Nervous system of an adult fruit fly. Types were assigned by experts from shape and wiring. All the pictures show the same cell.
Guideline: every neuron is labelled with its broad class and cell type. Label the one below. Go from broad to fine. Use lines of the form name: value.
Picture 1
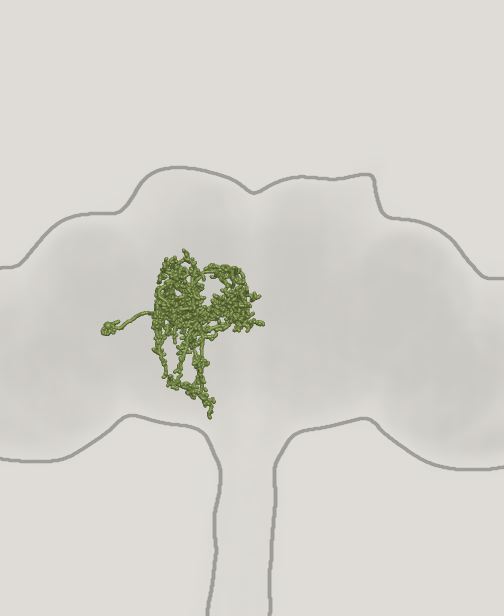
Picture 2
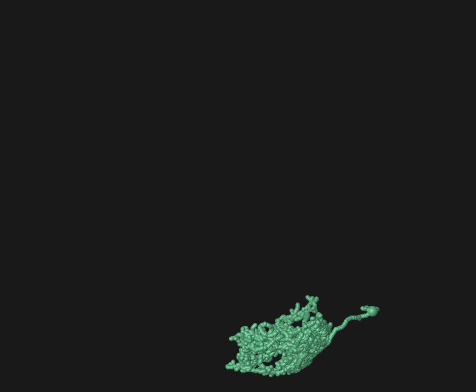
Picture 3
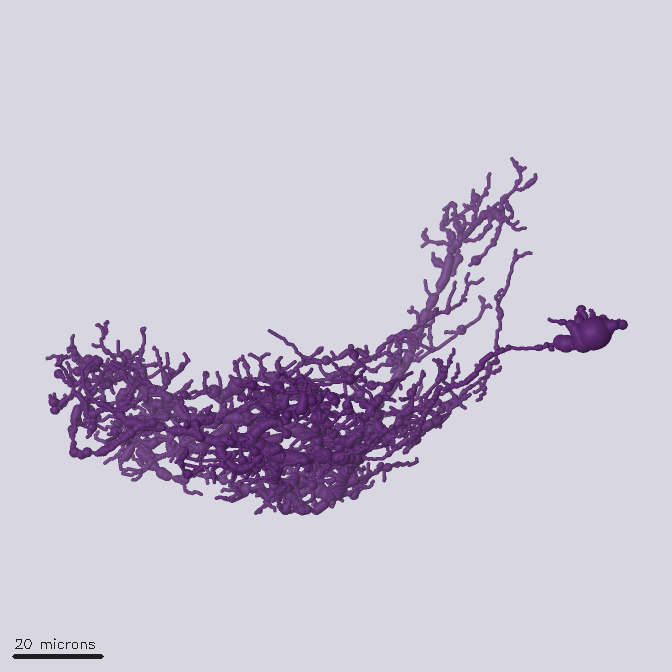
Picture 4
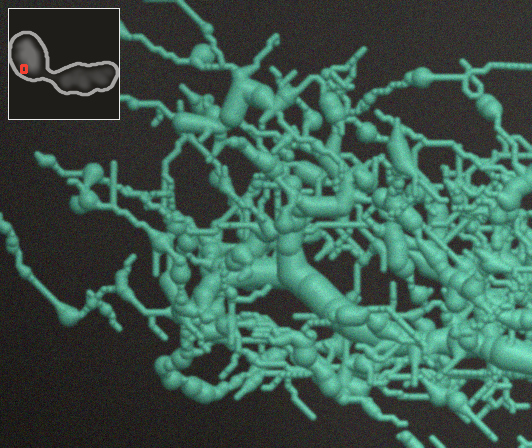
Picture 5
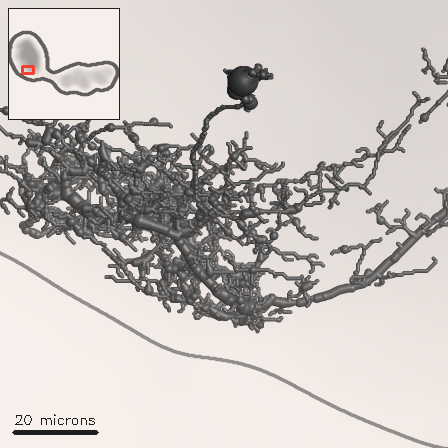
broad class: central-brain intrinsic neuron
cell type: GNG091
